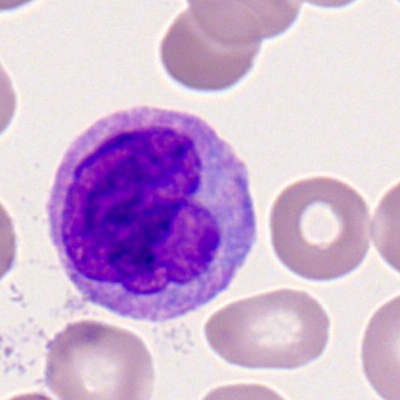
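Monocyte, central cell. Outline round and smooth. Deep notch in the right side of the nucleus. Cytoplasm with fine, dust-like granularity only; no clear vacuoles.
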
